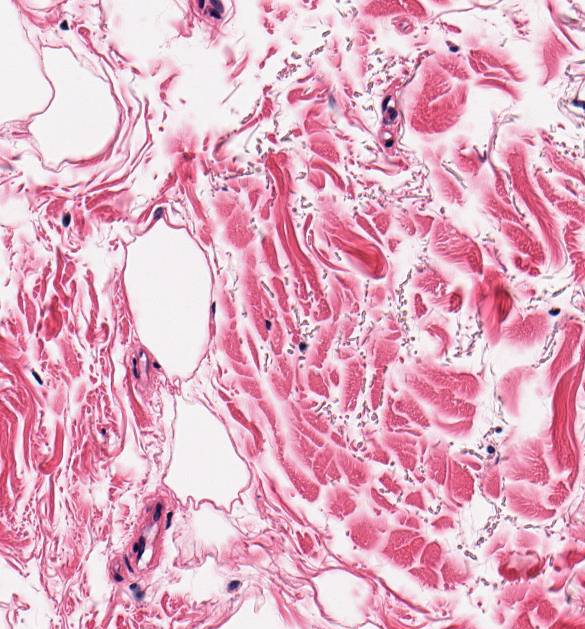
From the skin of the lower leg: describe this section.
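First, distribution: deeply eosinophilic fibre bundles fill the centre and right of the field, cut in cross, oblique and longitudinal section. Second, shape: bundles cut across appear as irregular rounded or polygonal pink profiles of varied size. Third, nuclei: sparse, small and dark, lying singly between the bundles. Fourth, in the spaces between bundles in the centre and right, many tiny dark rod-like specks are scattered.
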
